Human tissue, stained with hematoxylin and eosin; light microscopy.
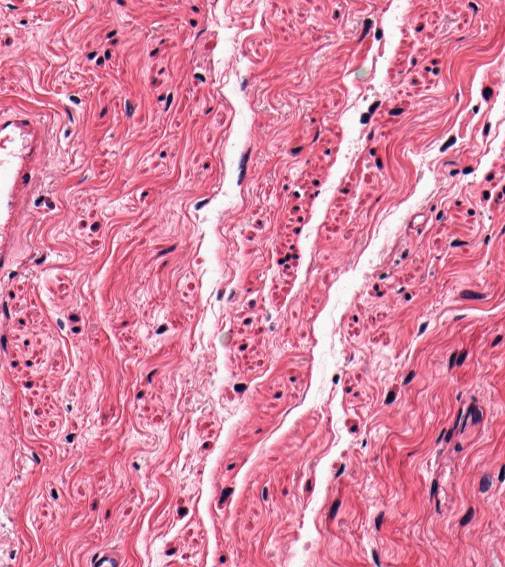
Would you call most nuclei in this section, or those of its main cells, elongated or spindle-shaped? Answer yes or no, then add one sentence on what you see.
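Yes. Scattered nuclei between the fibres are dark, elongated and spindle-shaped.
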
